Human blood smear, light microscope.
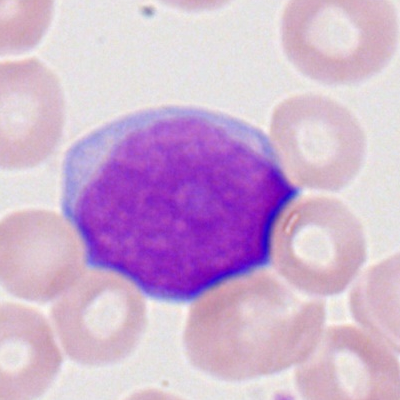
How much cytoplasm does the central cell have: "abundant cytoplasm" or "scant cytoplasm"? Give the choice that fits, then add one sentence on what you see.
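Scant cytoplasm. The nucleus fills most of the cell.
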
